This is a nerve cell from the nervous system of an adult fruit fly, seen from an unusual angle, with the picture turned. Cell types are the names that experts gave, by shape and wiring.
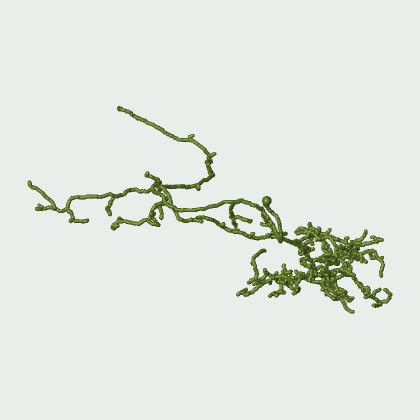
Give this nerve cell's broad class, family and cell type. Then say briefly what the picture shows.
Its broad class is central-brain intrinsic neuron. Its family is hemilineage LHl1. It is of cell type AVLP762m. The picture shows dozens of branch ends. In this view it is wider than it is tall.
